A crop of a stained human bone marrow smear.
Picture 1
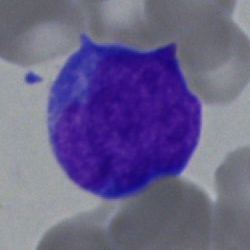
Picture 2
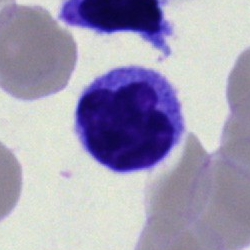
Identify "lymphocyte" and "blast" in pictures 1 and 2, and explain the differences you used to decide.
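Picture 1 shows a blast and picture 2 a lymphocyte. The two cells share a round outline, and in each the nucleus takes up most or nearly all of the cell.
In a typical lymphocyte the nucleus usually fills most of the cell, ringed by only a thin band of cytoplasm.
They differ most clearly in their chromatin, which is finely stippled rather than coarsely clumped in the blast but dense and dark purple in the lymphocyte.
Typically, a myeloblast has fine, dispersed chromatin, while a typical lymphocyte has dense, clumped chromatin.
The blast's cytoplasm is a scant rim, seen most clearly along the left side, with no granules in it.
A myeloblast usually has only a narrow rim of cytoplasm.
The lymphocyte's cytoplasm stains purple and shows no vacuoles. Its nucleus has an irregular, folded outline with clefts. Two small pointed projections rise from the top edge of the blast.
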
